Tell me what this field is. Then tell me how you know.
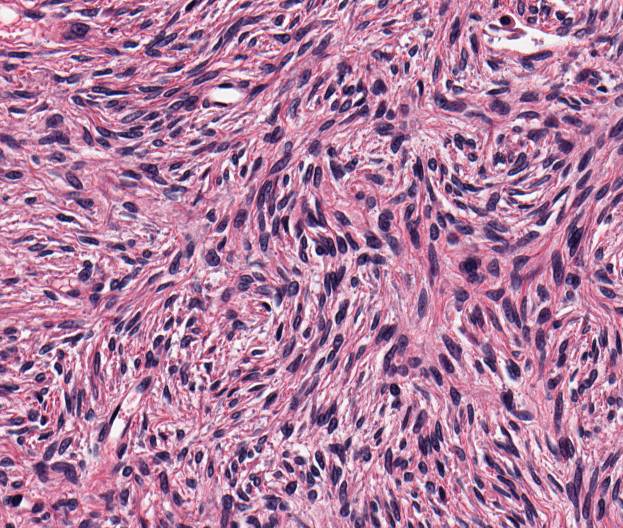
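This field shows ovarian cortex. Notice how spindle cells fill it from edge to edge in short fascicles that run in many directions and swirl in places.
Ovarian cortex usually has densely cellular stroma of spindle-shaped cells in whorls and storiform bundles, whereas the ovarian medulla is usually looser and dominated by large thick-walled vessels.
The nuclei are mostly elongated with tapered ends, and many are slightly wavy or curved. The cytoplasm is scant and pale pink, and its borders are ill-defined. No epithelium or glands appear anywhere.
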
